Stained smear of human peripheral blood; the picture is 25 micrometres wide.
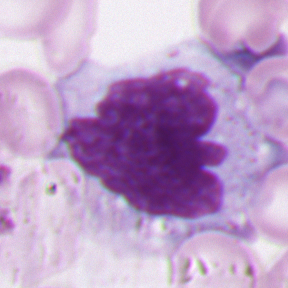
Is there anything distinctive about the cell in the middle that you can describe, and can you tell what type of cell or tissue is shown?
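You'll see there's plenty of cytoplasm here, a pale greyish lilac. The nucleus sits over toward the left, so the broader rim of cytoplasm is on the right. That right side is also where the granules show best, and they're only fine, faint ones. No distinct nucleoli can be made out in the nucleus. That's a monocyte.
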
